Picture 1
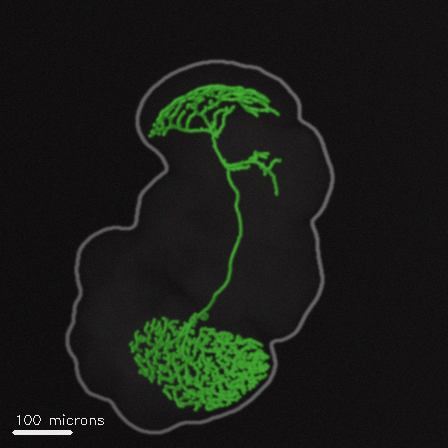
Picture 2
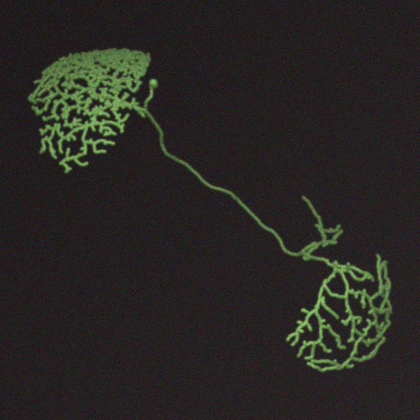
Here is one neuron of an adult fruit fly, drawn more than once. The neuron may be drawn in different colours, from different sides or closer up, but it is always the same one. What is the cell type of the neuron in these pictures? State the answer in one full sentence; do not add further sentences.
What this neuron is, by cell type, is MeVPMe11.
